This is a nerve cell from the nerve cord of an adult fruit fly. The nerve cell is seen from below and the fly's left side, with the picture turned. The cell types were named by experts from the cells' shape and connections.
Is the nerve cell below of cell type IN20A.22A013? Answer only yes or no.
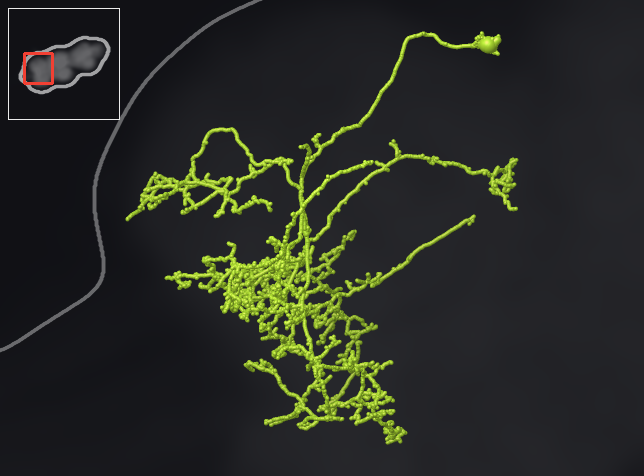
yes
